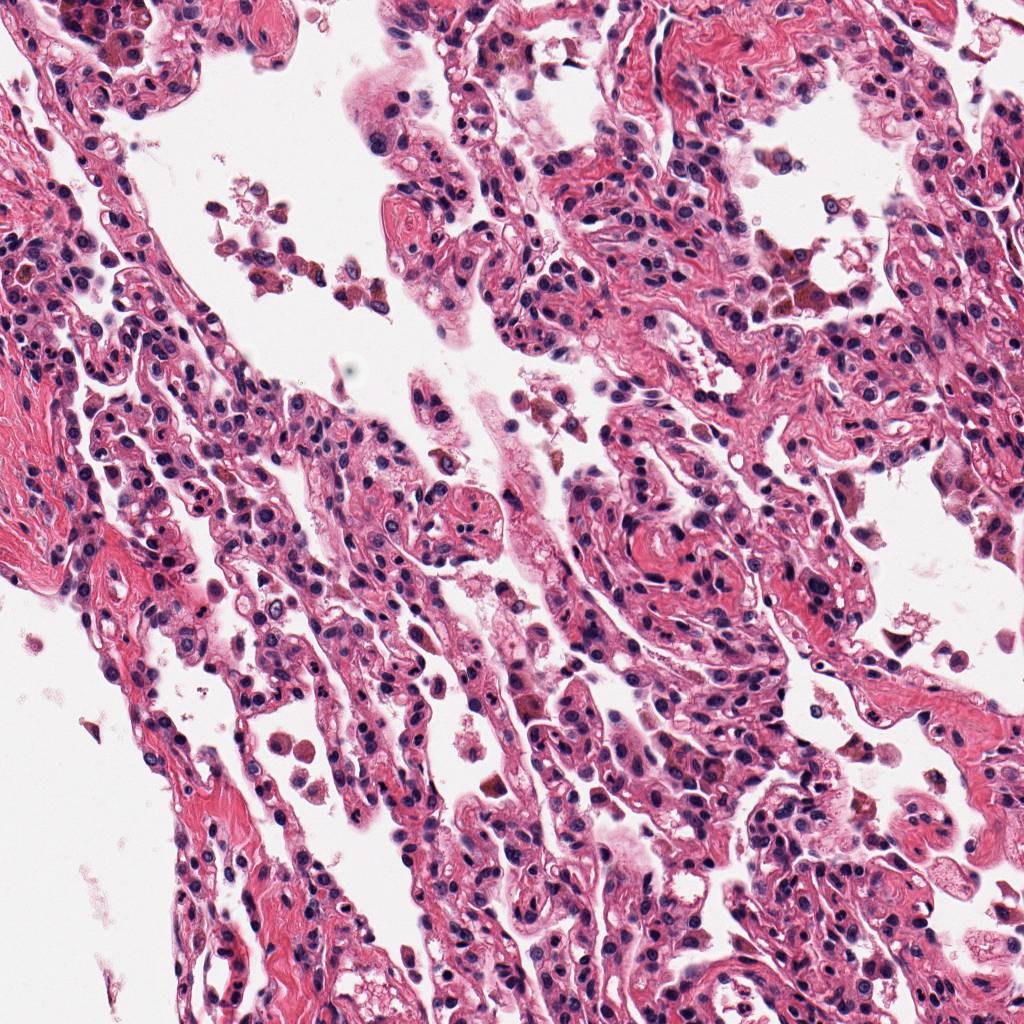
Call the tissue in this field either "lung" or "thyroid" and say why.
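Lung. Most spaces are empty and white, with only scattered wisps of pale pink material.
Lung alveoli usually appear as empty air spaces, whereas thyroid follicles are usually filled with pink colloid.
Loose clusters of macrophages filled with golden-brown granular pigment lie free in the spaces, notably upper left-centre. The septa are crowded with cells bearing small round dark nuclei.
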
